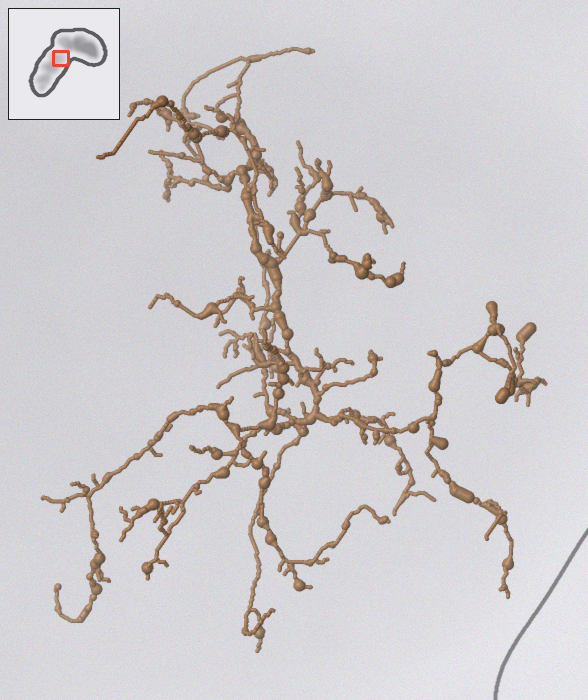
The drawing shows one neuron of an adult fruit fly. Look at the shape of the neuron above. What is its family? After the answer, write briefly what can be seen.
Its family is hemilineage 21A. It is a nerve-cord intrinsic neuron. The drawing shows no cell body. In this view it is about as wide as it is tall.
